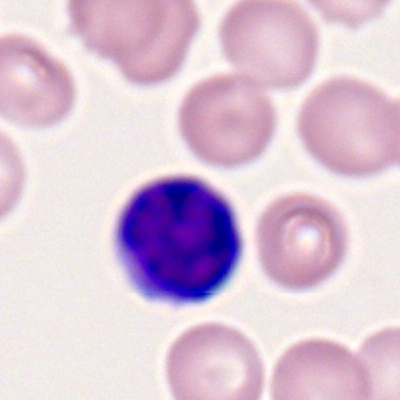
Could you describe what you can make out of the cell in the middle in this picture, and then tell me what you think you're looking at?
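First, the outline is round. Second, the nucleus fills almost the whole cell. Third, the chromatin is dense and dark purple. Fourth, no nucleoli can be seen in the nucleus. Conclusion: a lymphocyte.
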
